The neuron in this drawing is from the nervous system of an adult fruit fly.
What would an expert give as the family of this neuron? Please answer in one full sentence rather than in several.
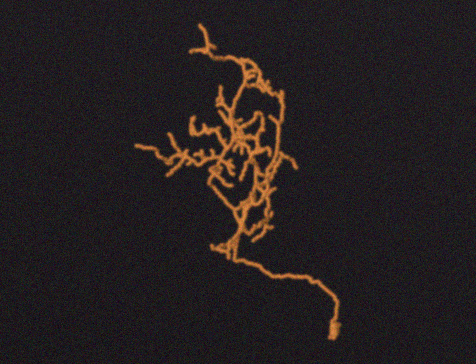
This neuron belongs to the family hemilineage 14A.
